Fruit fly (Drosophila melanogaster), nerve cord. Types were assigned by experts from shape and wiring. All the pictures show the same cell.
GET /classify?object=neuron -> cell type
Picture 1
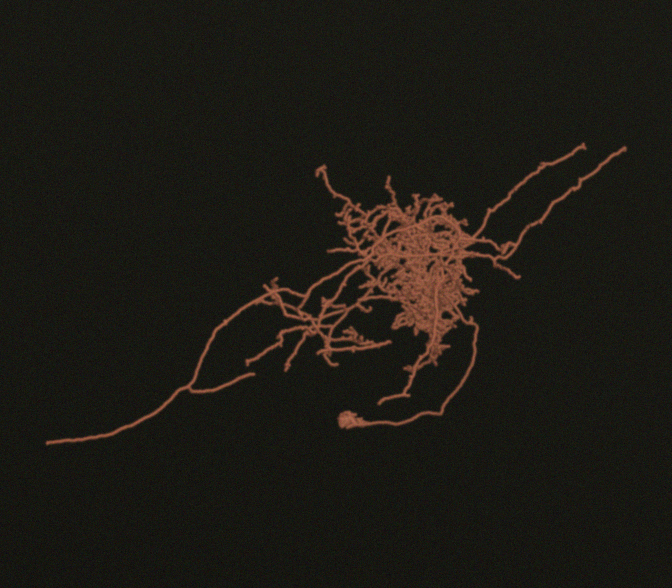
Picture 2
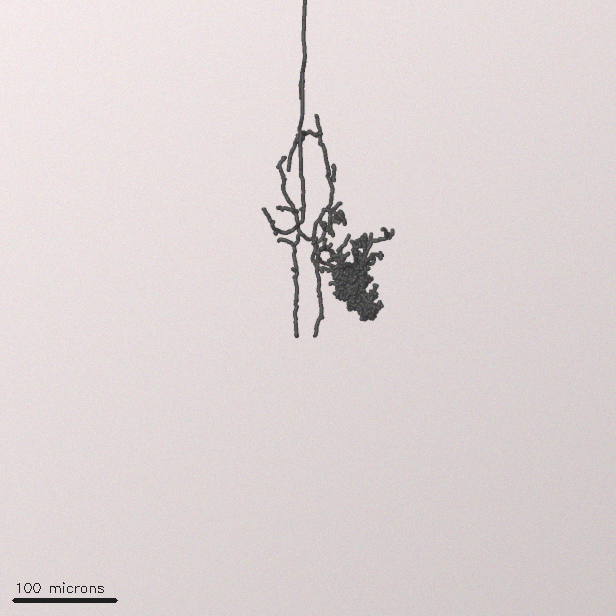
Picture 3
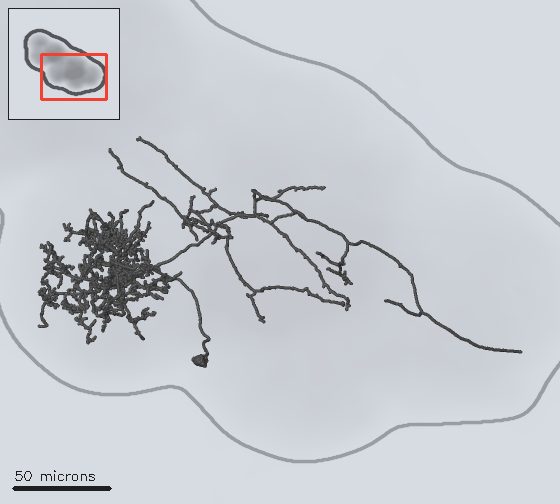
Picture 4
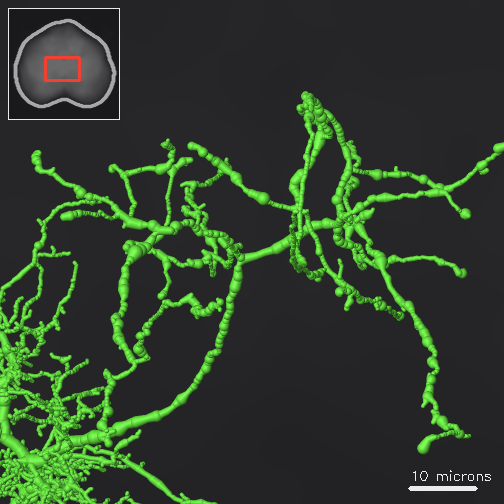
AN05B104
